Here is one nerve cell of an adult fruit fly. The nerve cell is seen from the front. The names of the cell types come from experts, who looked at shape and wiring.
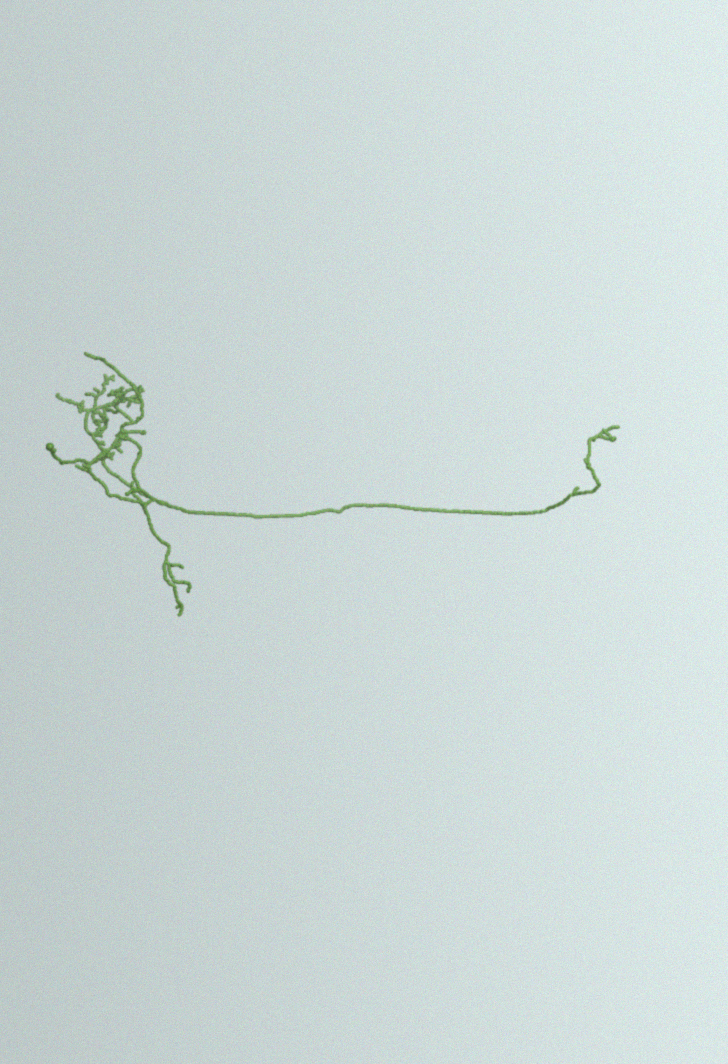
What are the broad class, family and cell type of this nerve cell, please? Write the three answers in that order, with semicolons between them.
central-brain intrinsic neuron; hemilineage VLPl2_posterior; LHAV2g2_a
